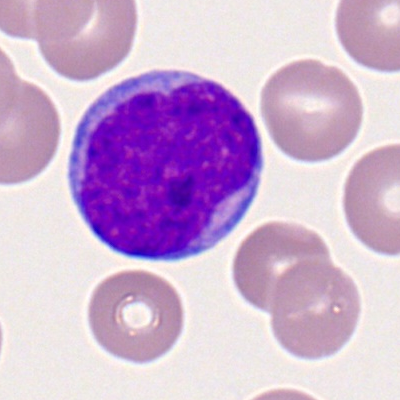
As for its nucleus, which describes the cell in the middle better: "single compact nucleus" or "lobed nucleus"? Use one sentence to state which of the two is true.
Its nucleus forms a single compact mass of round, oval or kidney shape.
